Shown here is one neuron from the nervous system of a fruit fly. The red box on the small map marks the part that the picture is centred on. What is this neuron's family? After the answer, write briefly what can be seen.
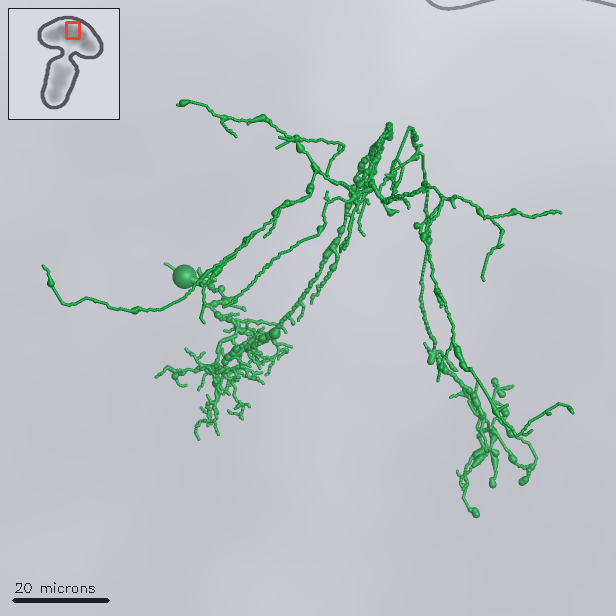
The family is hemilineage FLAa3. It is a central-brain intrinsic neuron. It is in the brain and does not reach the nerve cord. From left to right in the picture it spans about 110 microns. Dozens of branch ends can be seen.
